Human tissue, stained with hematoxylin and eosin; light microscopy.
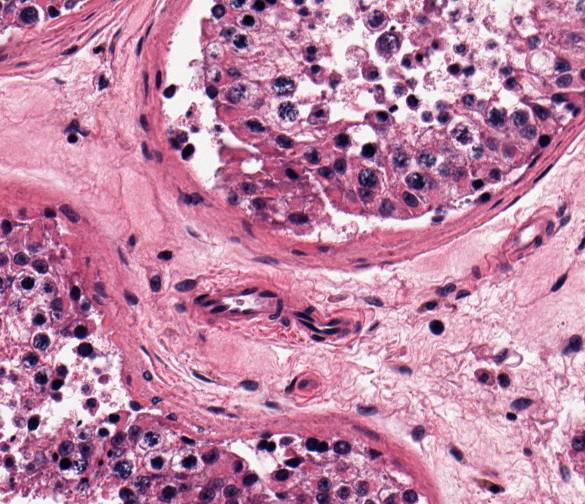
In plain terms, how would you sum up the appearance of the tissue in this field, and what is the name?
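First, the tubules: each is filled with many layers of cells rather than a single lining layer. Second, the wall wrapping each tubule: thick, layered and pink, with flattened, elongated nuclei. Third, the stroma between tubules: pale pink, loose and wispy. Fourth, a small vessel near the centre, its wall holding elongated dark nuclei. The tissue is testis.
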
